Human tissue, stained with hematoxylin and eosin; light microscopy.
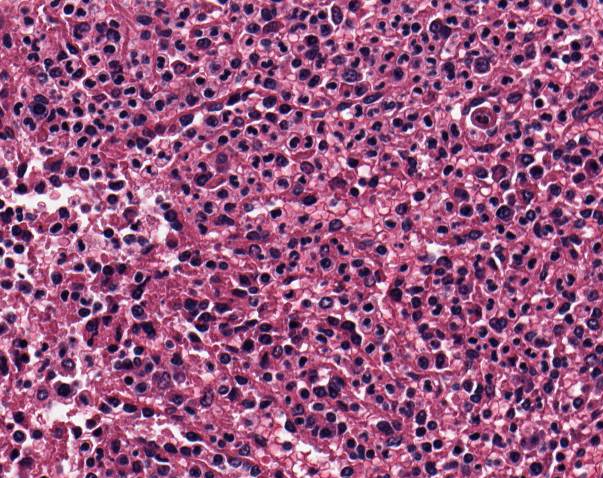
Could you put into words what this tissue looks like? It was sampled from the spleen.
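The cells carry a moderate amount of pink cytoplasm, and their borders are fairly distinct. Their size is fairly uniform, with only an occasional larger cell. Between the cells run only thin pink strands, mostly in the left half, and there are no broad collagen bands. No fat cells appear in the field.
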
